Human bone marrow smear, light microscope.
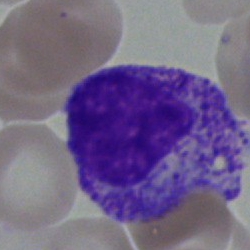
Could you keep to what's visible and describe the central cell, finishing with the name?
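Shape: roughly rounded, the edge uneven and slightly knobbly. Nucleus: single, large, placed toward the left side. Cytoplasm: pale lilac, forming a crescent along the right and lower sides of the nucleus, with one small round clear vacuole on the right. Cell: myelocyte.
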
